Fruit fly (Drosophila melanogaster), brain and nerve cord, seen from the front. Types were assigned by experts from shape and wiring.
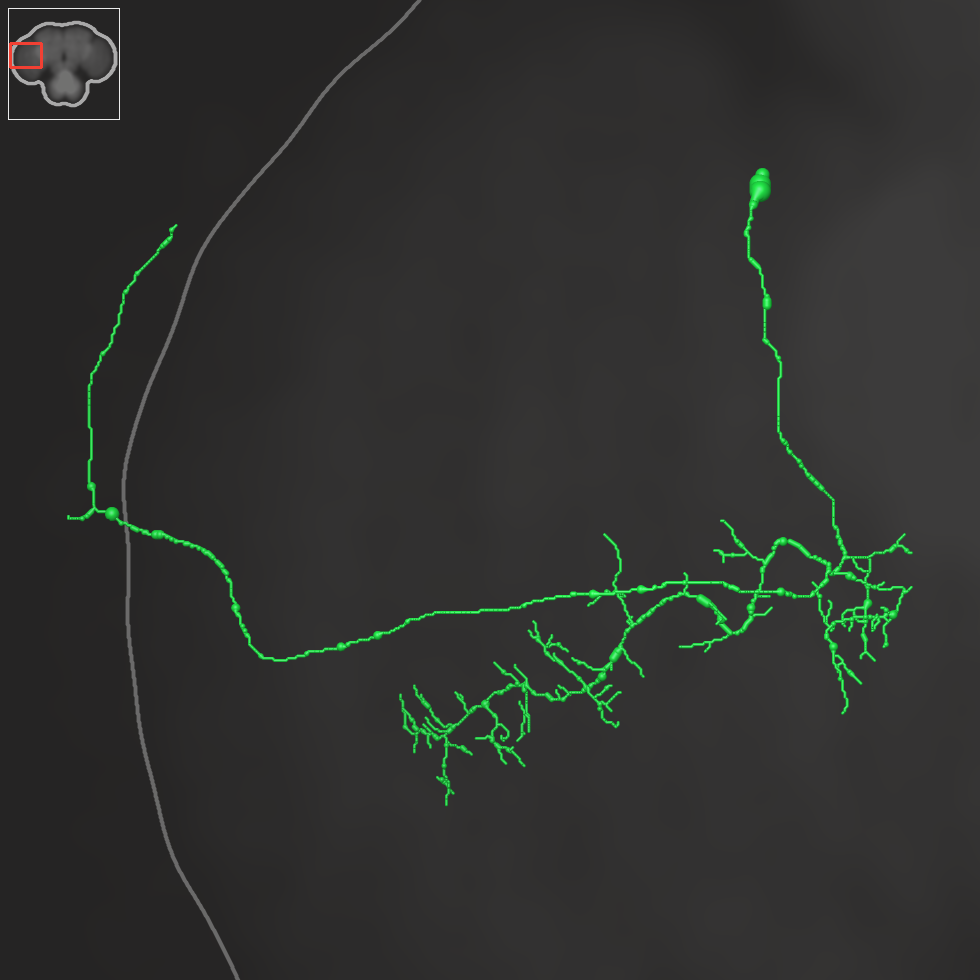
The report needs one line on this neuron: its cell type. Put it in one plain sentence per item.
The cell type is Lat3.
